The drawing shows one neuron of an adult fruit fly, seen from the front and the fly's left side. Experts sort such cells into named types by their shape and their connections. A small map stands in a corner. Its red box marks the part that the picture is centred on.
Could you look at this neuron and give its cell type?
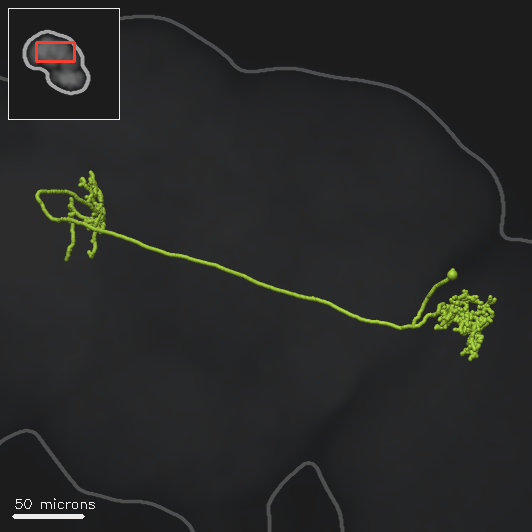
LC14b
